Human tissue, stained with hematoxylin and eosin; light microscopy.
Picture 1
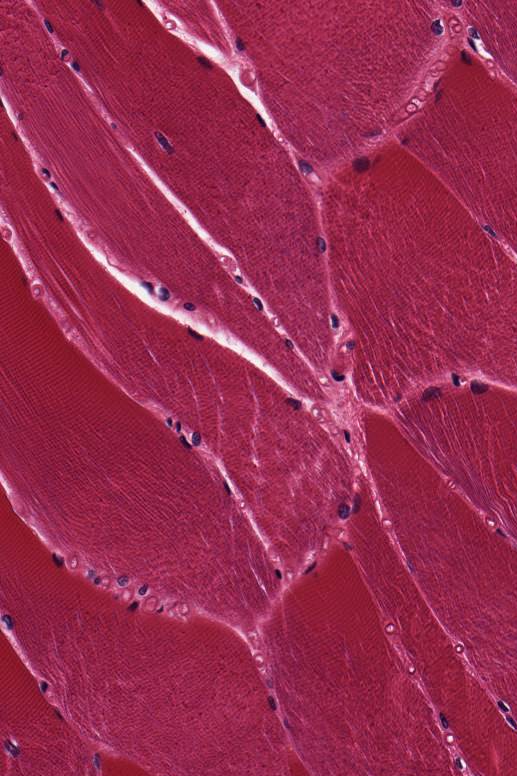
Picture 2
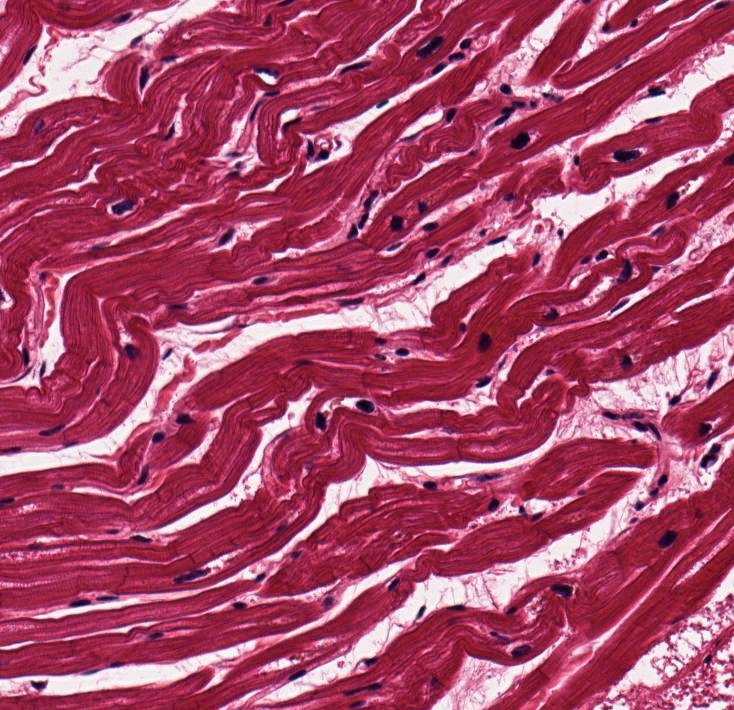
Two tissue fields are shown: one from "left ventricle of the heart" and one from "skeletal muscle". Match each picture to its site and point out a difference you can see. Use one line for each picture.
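Picture 1 is from the skeletal muscle. The fibre nuclei lie at the edges of the fibres along the septa rather than in their centres.
Picture 2 is from the left ventricle of the heart. The muscle fibre nuclei are oval and lie centrally within the fibres.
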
